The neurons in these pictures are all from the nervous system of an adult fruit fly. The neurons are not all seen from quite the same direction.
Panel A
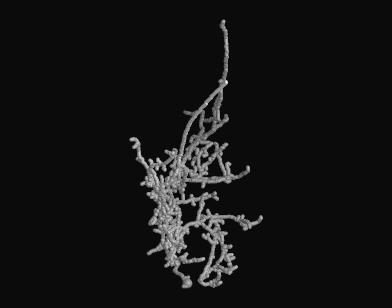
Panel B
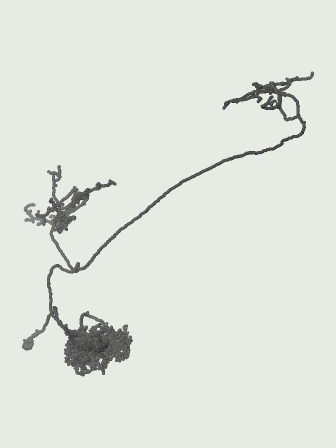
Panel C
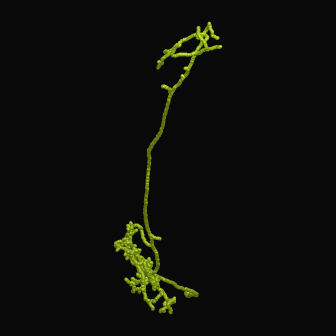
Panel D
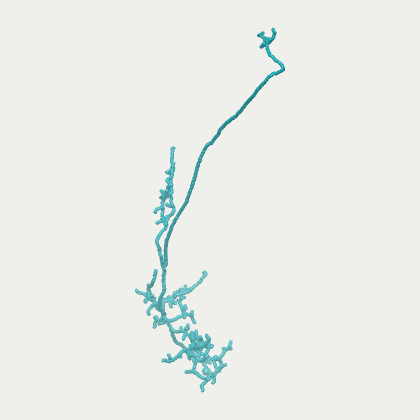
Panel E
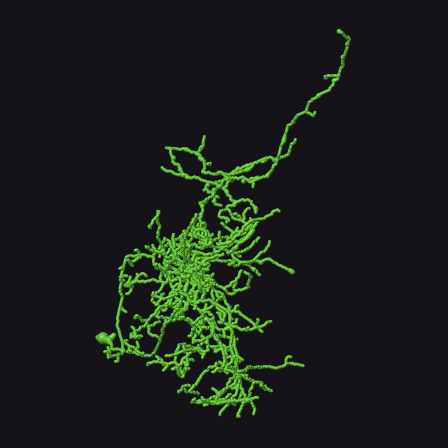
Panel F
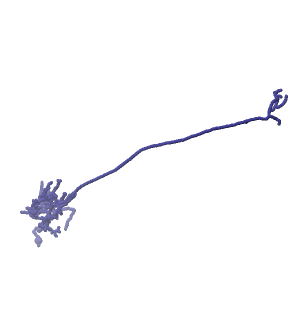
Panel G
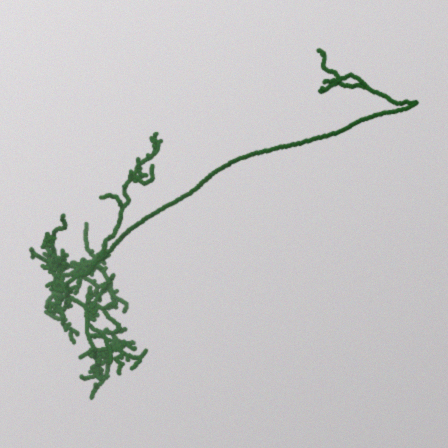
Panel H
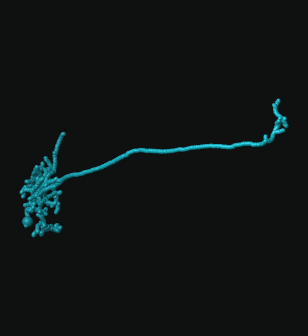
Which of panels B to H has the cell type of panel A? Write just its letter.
E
